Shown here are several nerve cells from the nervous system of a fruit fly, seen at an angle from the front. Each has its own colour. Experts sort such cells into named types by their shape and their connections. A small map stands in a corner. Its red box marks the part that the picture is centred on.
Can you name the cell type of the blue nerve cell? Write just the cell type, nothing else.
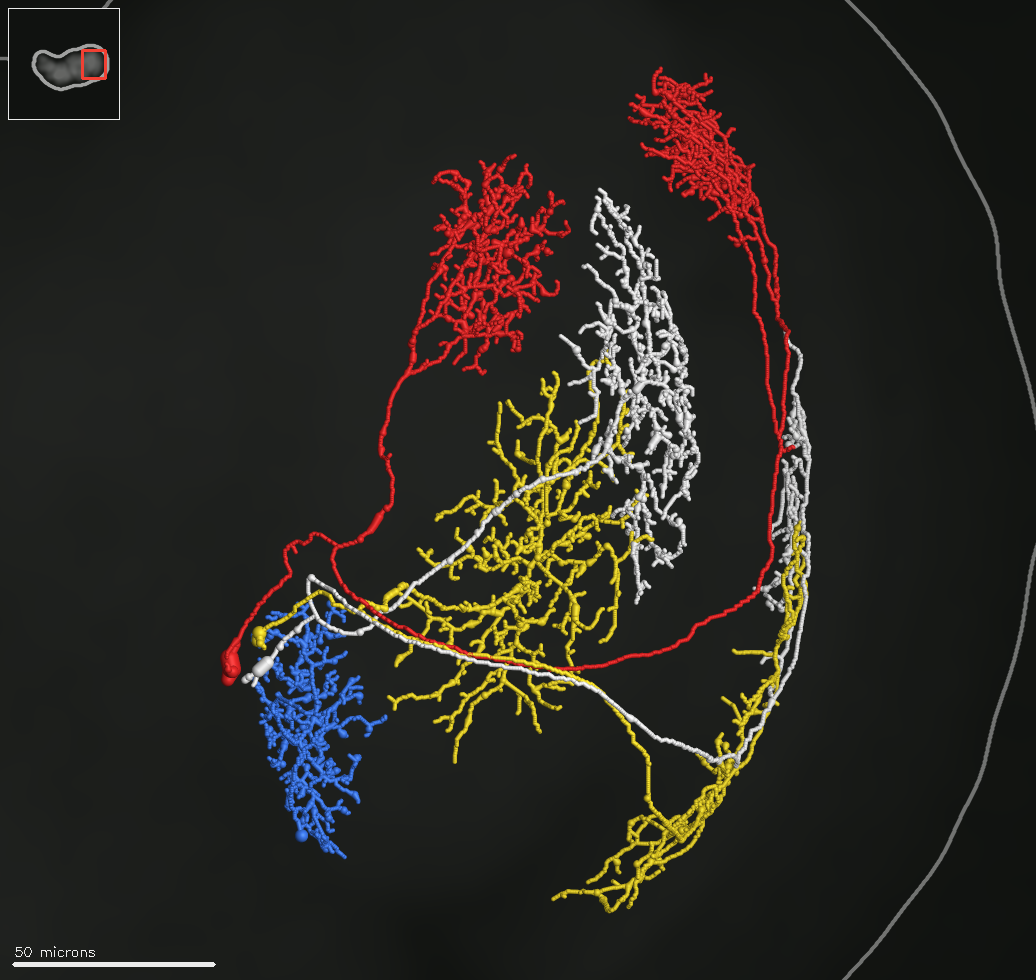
Li25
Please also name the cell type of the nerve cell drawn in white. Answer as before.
MeLo12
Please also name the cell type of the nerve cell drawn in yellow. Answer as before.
MeLo10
